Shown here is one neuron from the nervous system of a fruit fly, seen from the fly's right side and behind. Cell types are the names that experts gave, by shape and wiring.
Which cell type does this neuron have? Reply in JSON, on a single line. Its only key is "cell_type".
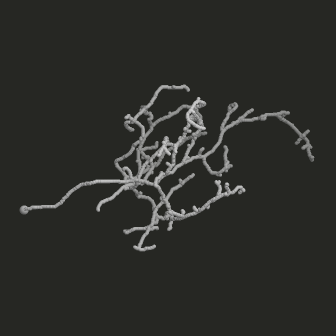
{"cell_type": "IN20A.22A022"}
